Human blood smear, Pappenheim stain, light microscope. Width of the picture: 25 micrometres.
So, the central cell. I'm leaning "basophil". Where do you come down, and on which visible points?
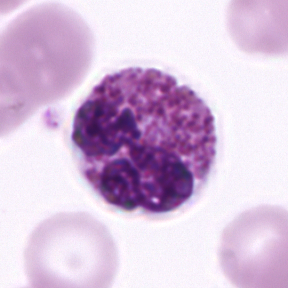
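The name basophil does not fit; this is an eosinophil. The granules are coarse, round and reddish-purple, of fairly even size, and they fill the cytoplasm.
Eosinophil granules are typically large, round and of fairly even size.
Despite the granules, the nucleus can be placed in the left and lower part of the cell, and its chromatin can be made out as dark purple and coarsely clumped.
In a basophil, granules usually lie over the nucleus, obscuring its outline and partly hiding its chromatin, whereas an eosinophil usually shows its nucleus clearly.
The round, smooth outline, about 13 micrometres across, agrees with the round outline usual for an eosinophil. No clear vacuoles are seen in the cytoplasm.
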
